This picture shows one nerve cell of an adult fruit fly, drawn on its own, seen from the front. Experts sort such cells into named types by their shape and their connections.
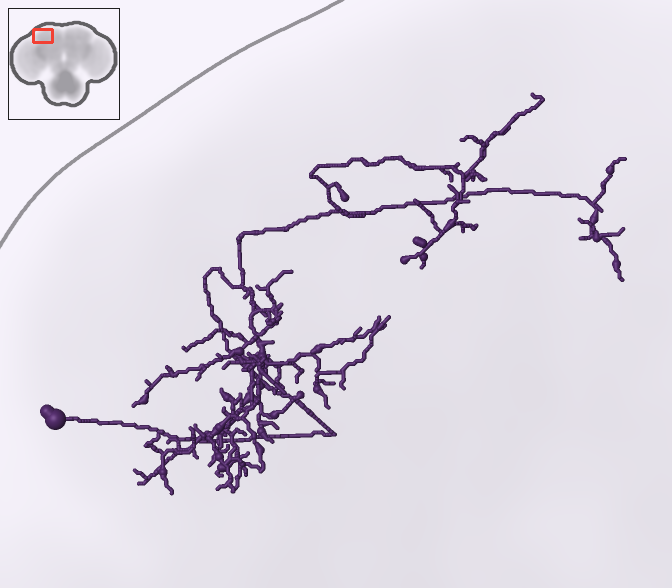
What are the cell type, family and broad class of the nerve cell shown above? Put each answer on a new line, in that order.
CB2290
hemilineage LHp1
central-brain intrinsic neuron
